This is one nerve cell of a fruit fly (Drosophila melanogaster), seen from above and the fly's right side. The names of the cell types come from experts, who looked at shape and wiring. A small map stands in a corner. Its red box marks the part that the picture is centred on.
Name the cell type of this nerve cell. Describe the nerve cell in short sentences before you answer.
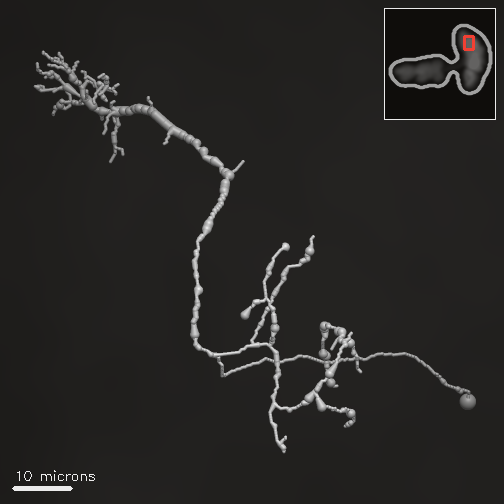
It is in the brain and does not reach the nerve cord. From left to right in the picture it spans about 80 microns. Dozens of branch ends can be seen. Its broad class is visual projection neuron. Its cell type is LC12.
